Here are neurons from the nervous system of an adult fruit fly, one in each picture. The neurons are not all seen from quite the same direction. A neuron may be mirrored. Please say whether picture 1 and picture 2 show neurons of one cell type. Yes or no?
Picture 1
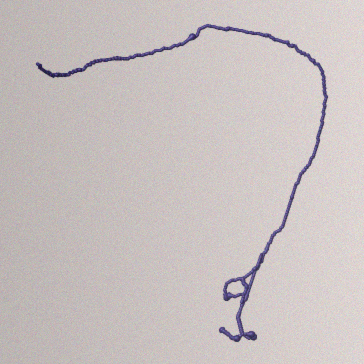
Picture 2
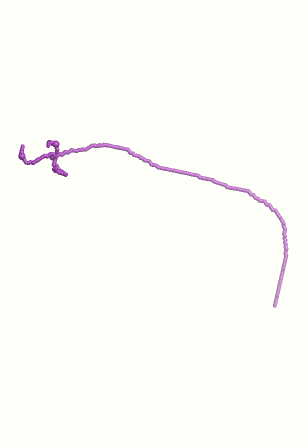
yes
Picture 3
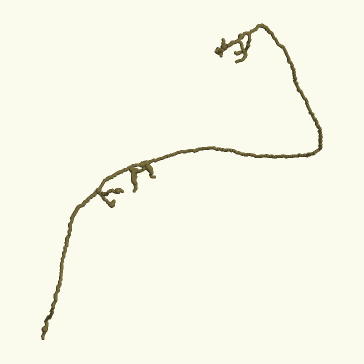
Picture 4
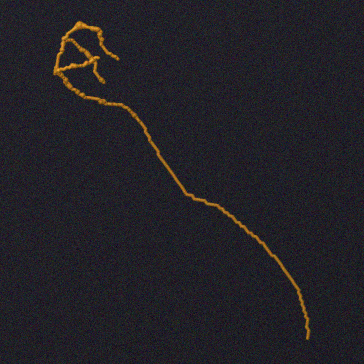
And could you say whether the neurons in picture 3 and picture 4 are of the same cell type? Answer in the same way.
yes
